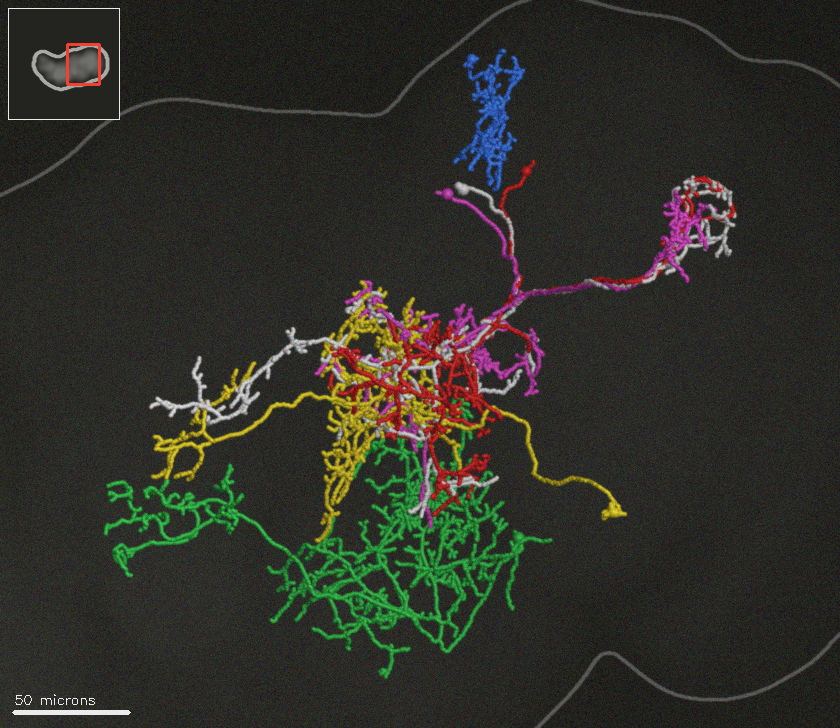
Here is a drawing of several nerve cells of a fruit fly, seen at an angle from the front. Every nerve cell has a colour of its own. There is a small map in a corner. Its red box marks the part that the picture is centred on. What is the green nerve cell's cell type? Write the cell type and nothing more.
GNG285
